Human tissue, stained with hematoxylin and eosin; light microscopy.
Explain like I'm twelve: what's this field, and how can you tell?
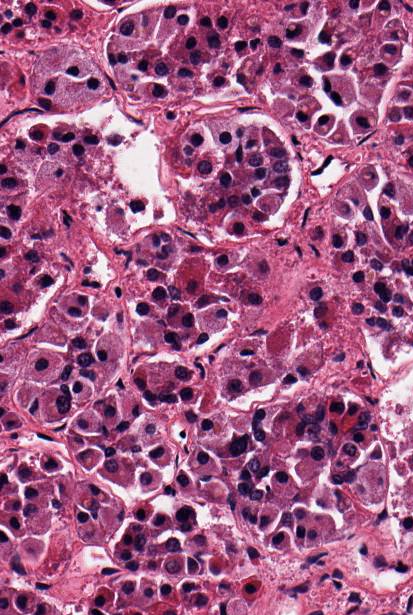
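That's the pars distalis of the pituitary you're seeing.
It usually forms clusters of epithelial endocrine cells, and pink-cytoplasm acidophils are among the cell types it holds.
Here the cells sit in rounded nests, and they're polygonal with plenty of pink granular cytoplasm, so both fit.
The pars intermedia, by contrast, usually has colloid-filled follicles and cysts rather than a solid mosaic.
None of these cells form glands with central lumens, which keeps it on the solid side.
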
